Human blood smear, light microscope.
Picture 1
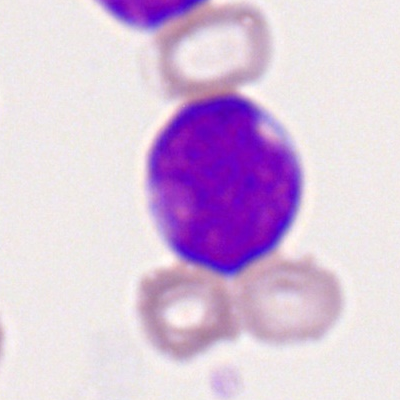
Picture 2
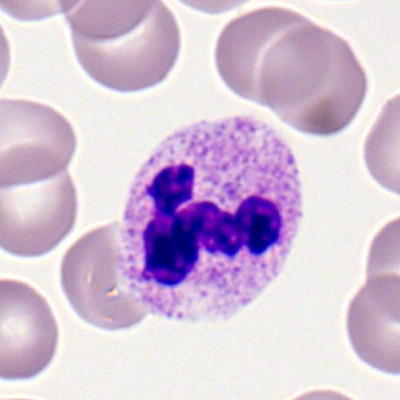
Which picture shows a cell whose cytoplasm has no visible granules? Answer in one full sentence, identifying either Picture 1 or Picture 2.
It is the cell in Picture 1 whose cytoplasm shows no visible granules.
